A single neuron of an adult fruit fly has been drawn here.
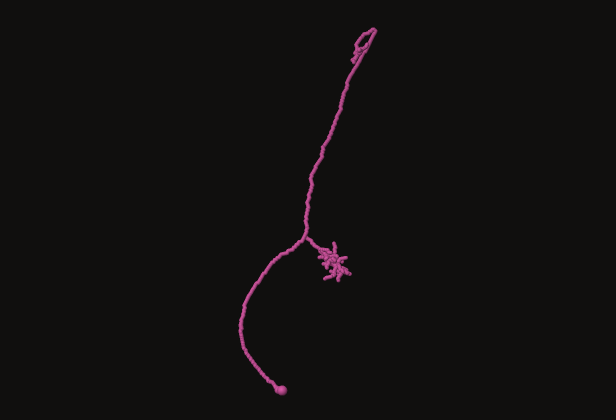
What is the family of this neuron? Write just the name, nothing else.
T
